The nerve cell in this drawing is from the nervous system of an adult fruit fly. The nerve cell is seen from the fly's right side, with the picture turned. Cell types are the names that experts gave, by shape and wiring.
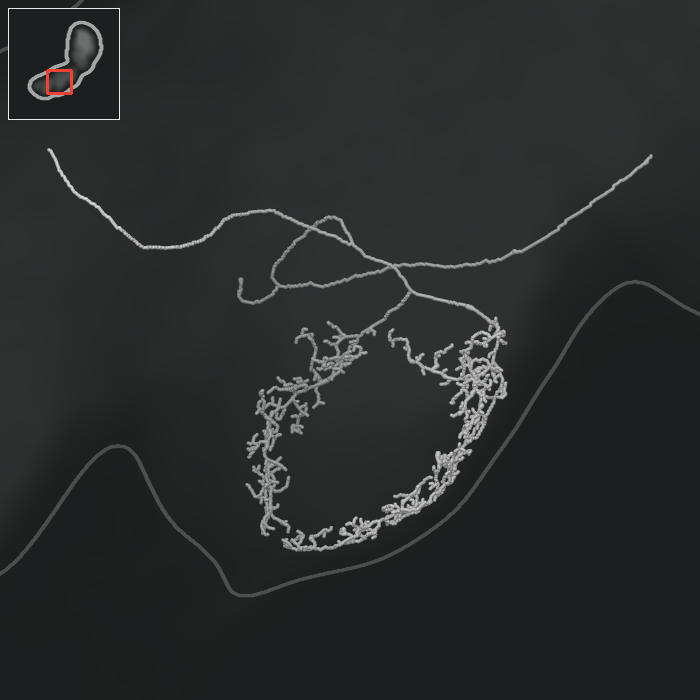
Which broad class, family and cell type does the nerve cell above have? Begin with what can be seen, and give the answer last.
No cell body is drawn. Dozens of branch ends can be seen. This is a nerve-cord intrinsic neuron. Its family is hemilineage 23B. The cell type is IN23B049.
